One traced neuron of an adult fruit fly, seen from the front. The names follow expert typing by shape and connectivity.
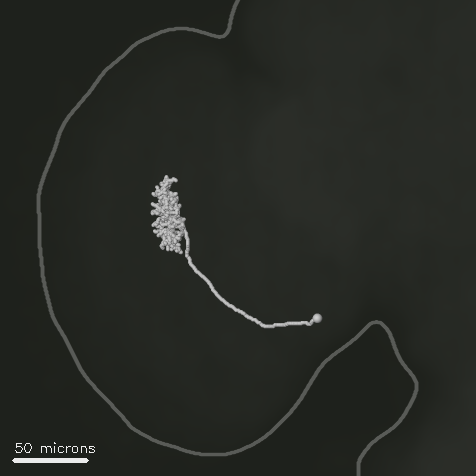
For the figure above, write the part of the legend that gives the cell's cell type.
Pm1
